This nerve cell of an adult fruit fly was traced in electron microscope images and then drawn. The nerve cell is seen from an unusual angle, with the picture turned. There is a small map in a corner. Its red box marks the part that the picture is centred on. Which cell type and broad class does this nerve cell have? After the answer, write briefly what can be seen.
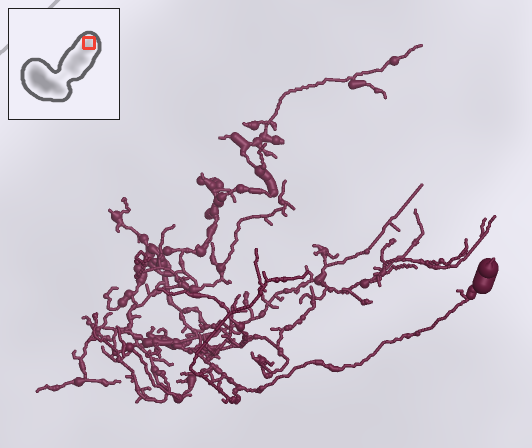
The cell type is INXXX402. Its broad class is nerve-cord intrinsic neuron. The picture shows dozens of branch ends. As drawn here it is wider than it is tall.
